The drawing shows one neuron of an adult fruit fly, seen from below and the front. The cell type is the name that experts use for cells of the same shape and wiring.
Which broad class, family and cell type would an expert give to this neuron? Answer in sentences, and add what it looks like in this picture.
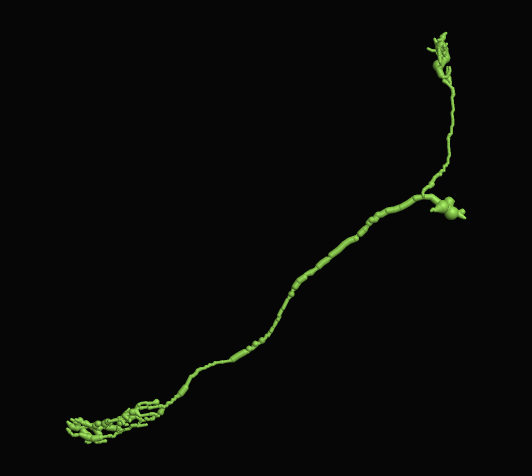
Its broad class is optic-lobe intrinsic neuron. The family is T. It is of cell type T1. As drawn here it is about as wide as it is tall.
